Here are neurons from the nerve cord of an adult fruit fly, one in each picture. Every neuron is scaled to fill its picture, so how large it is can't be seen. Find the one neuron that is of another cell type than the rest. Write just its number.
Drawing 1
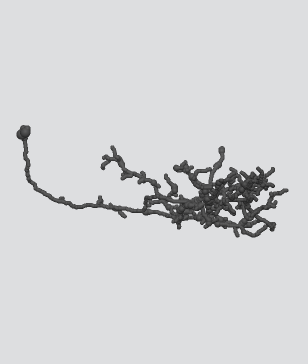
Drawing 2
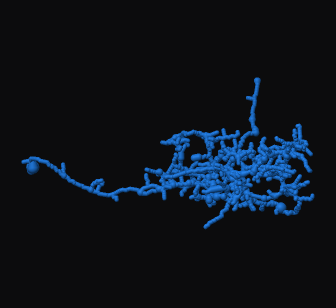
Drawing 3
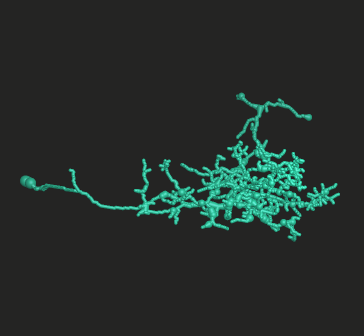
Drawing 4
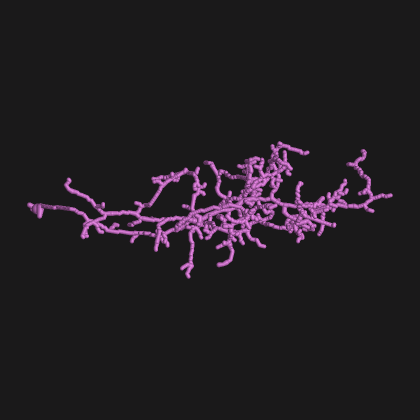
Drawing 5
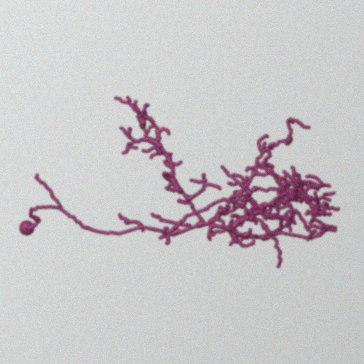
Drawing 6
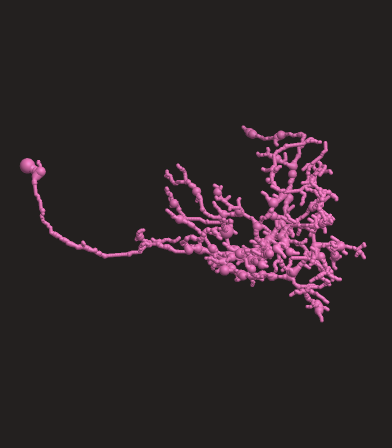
4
